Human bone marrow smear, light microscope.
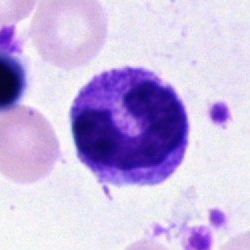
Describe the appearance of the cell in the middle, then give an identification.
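Let's start with the shape: the outline is roughly round. Now look at the nucleus, where a pale cleft enters from the top and indents it. Its chromatin is dark and coarsely clumped. In the cytoplasm you can pick out fine purple granules. Putting that together, this is a segmented neutrophil.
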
